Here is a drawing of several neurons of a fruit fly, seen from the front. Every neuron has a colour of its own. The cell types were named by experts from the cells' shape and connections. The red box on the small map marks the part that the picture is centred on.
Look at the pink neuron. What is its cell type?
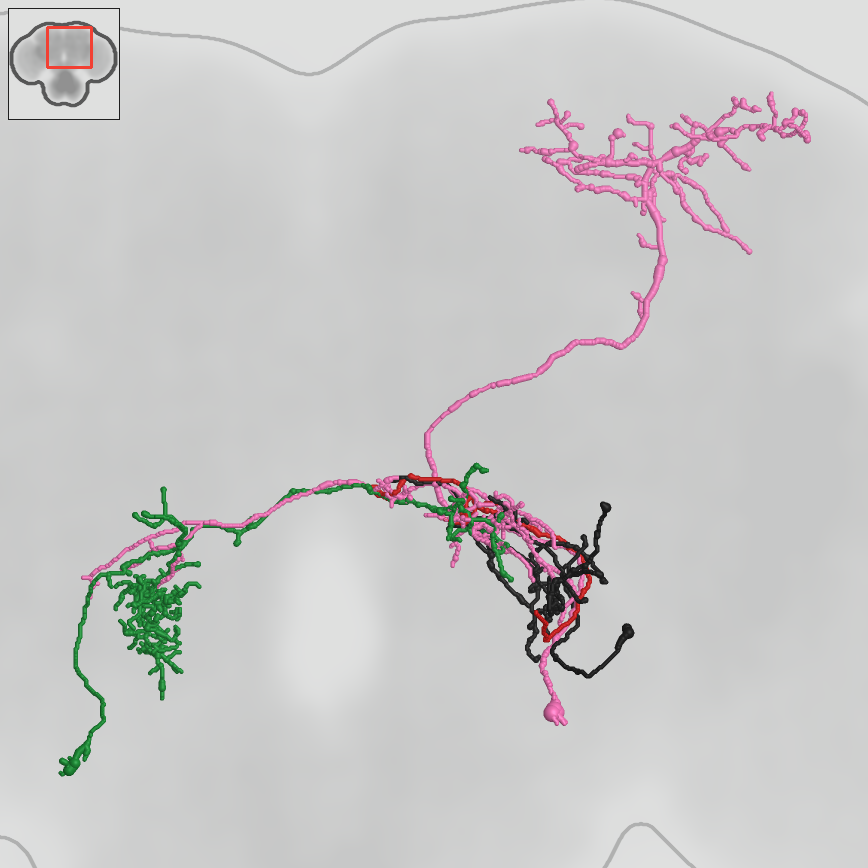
VP4+_vPN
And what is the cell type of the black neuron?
v2LN39a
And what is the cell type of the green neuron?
v2LN41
